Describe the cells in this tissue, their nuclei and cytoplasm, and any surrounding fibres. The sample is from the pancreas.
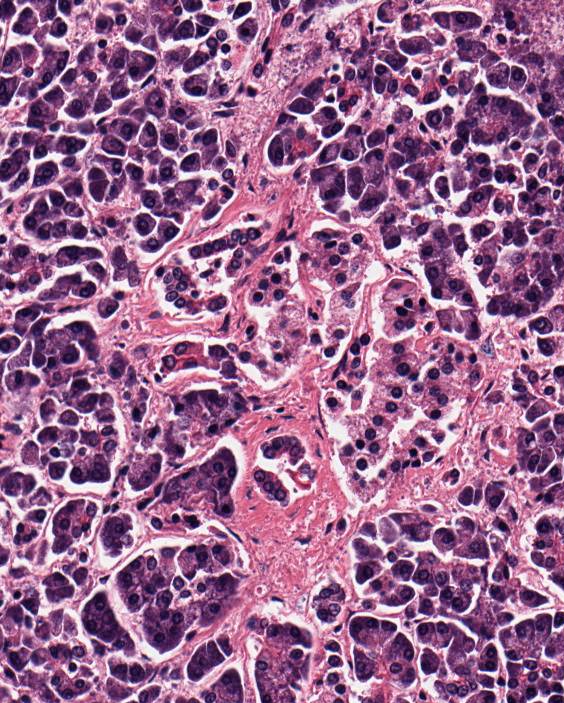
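Solid nests and trabeculae of cells fill most of the field. Each cell has abundant granular purple cytoplasm. The nuclei are round and fairly uniform from one cell to the next. Within the central stroma lie small vessels containing red blood cells.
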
